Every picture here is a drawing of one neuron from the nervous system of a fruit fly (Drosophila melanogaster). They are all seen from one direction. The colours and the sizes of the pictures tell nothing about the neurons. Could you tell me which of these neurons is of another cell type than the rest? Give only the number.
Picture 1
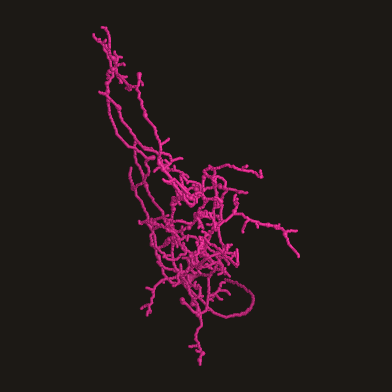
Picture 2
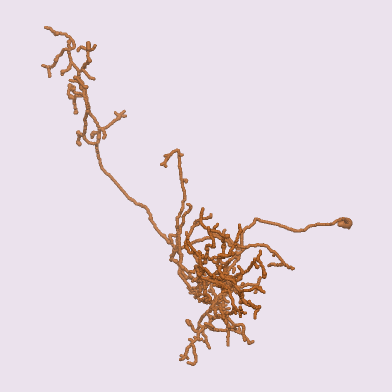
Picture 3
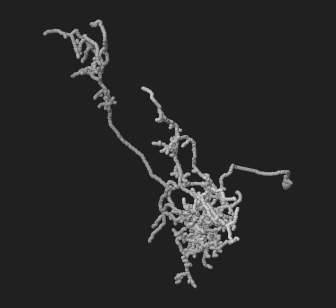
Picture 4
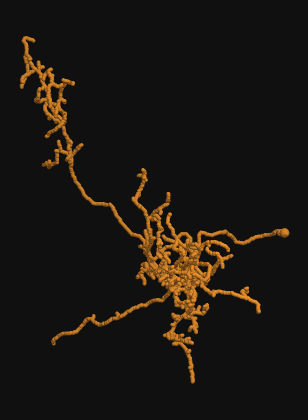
1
